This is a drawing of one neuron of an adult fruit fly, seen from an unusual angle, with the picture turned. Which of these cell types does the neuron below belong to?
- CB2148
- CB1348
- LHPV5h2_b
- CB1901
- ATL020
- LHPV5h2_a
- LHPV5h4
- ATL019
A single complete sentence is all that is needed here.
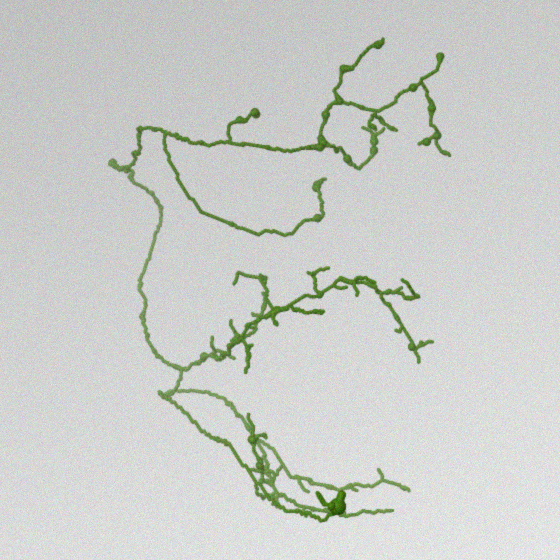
The cell type LHPV5h4 is the type of this neuron.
